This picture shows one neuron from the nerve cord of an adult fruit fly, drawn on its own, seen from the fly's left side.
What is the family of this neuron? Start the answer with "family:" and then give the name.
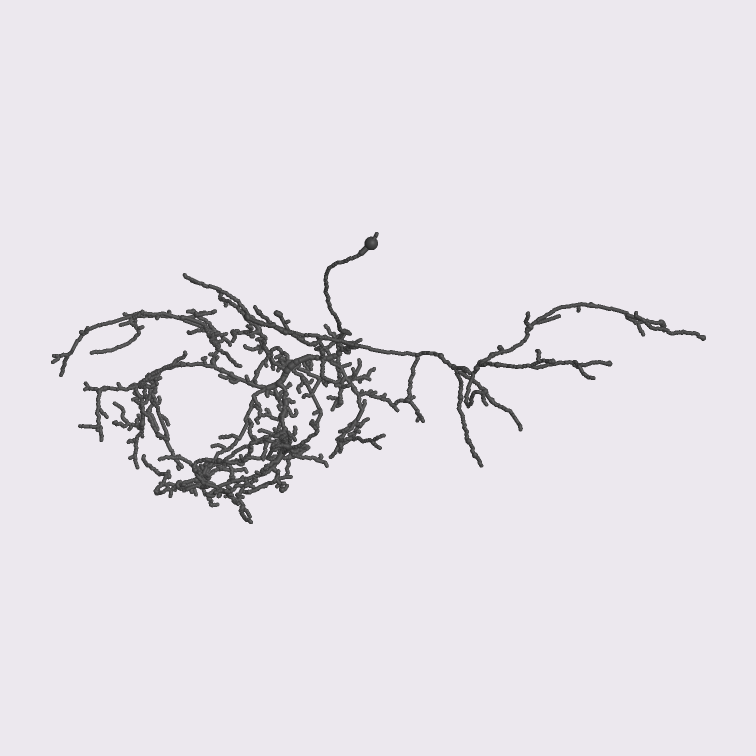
family: hemilineage 11A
